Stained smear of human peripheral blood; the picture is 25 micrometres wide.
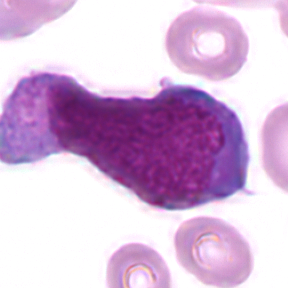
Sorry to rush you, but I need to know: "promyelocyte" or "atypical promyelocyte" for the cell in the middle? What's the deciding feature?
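This is an atypical promyelocyte. Its nucleus occupies most of the cell's area, and the chromatin is finely stippled and reddish-purple, with no coarse dark clumps. The cytoplasm forms its widest band at the left end of the cell. A small rounded bleb projects from the cell's upper edge.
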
